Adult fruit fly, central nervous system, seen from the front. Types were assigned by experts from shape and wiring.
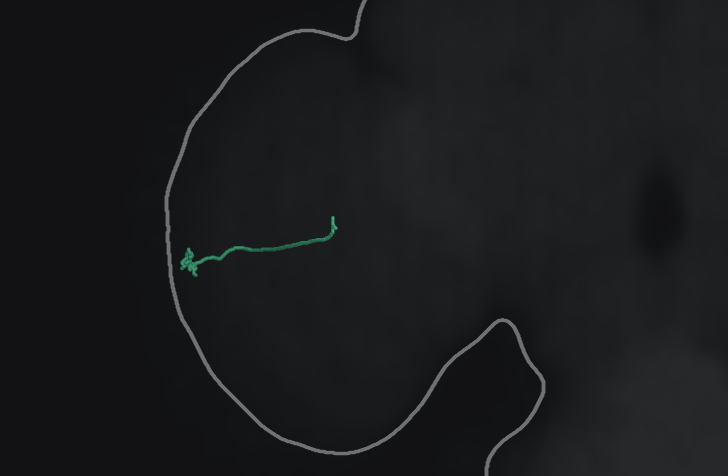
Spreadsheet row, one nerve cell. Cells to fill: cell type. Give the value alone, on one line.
Tm9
